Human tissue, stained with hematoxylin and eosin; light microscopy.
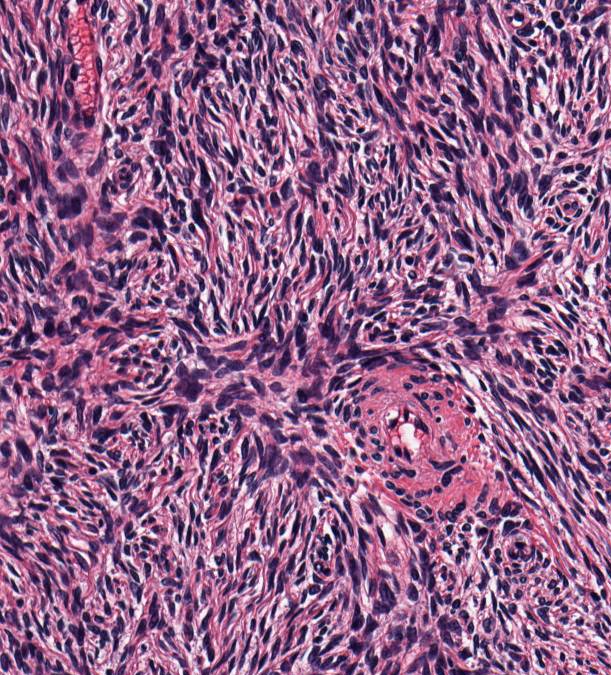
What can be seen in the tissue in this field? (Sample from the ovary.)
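It's spindle cells throughout, in short fascicles running in varying directions and crossing each other. The nuclei are elongated and dark. There's not much cytoplasm, just a pale pink, and you can't really make out where one cell ends and the next begins. Also notice a band of more crowded, darker cells coming in from the left across the middle.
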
